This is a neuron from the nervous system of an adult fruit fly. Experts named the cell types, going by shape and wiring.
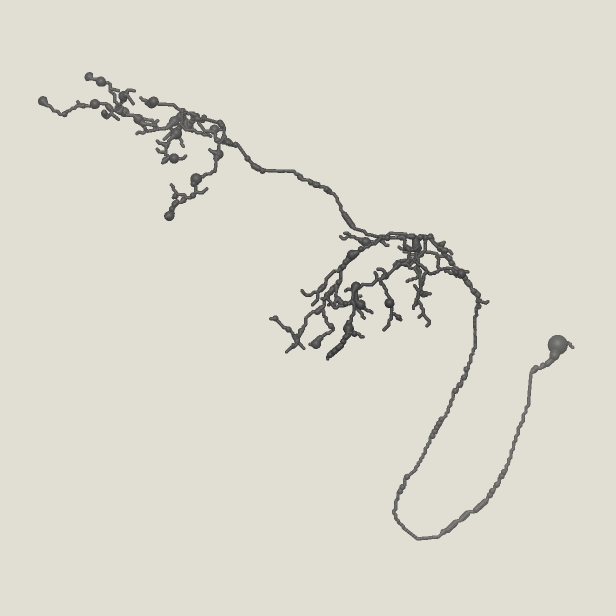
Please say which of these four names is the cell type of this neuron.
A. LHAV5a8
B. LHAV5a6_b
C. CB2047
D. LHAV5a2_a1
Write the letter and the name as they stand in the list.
B. LHAV5a6_b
